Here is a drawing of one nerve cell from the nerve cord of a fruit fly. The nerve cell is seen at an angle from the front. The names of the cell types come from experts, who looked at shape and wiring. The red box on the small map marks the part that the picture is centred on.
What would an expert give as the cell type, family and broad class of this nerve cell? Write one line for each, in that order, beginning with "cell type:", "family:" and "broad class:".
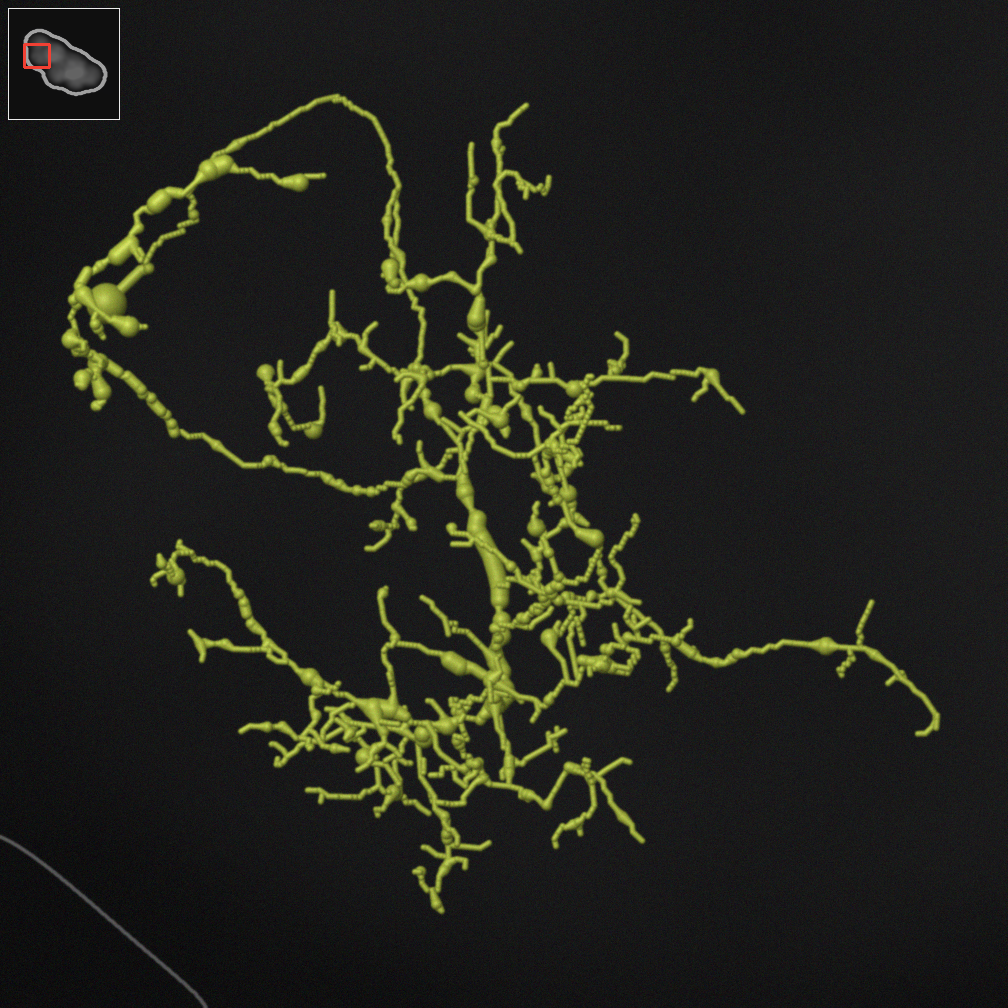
cell type: IN20A.22A047
family: hemilineage 20A.22A
broad class: nerve-cord intrinsic neuron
